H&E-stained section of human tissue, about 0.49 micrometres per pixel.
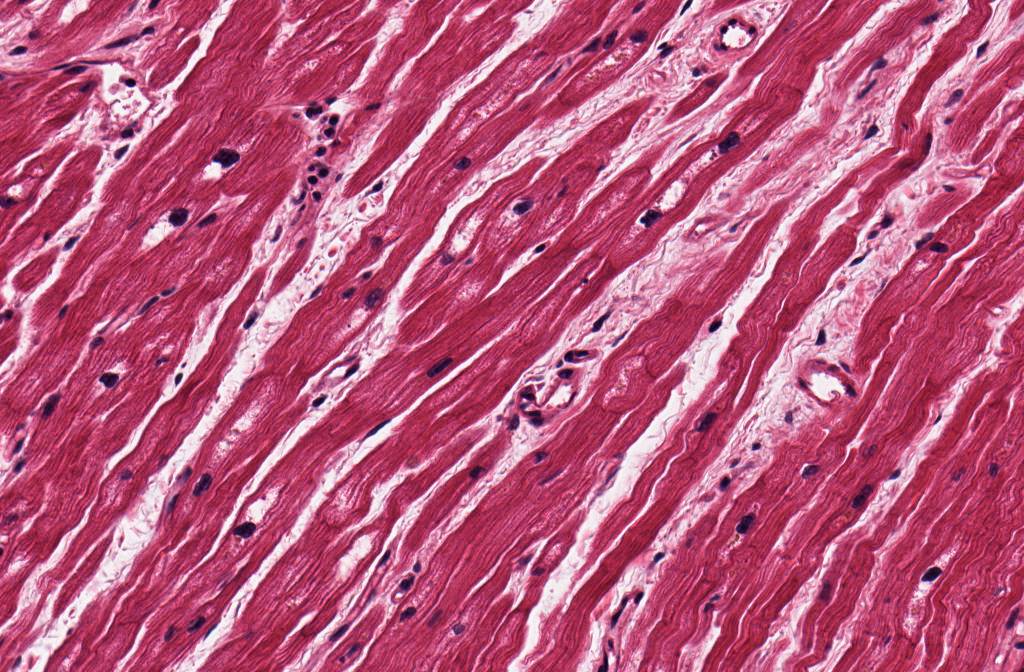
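Atrial appendage of the heart. Single oval muscle nuclei, central in fibres; pale clear zones at ends of some. Fibre cytoplasm deep pink-red, fine wavy lengthwise texture. Small open round-lumened vessels in connective tissue strands between fibres, upper centre and right middle.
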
